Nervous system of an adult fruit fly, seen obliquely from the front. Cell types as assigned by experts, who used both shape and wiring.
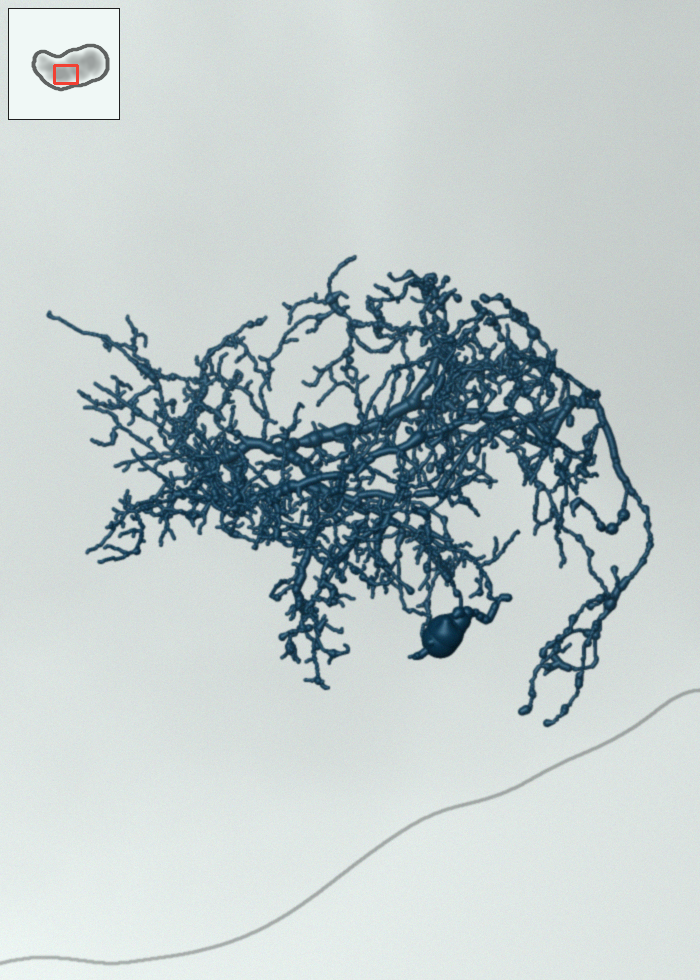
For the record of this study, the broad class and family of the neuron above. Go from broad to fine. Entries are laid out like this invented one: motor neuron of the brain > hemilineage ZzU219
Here: nerve-cord intrinsic neuron > hemilineage 08A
